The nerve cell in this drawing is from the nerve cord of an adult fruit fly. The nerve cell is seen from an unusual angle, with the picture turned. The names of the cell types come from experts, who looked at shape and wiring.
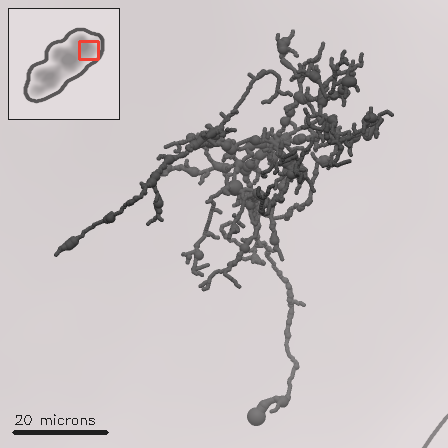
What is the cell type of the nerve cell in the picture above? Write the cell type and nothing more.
IN20A.22A052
